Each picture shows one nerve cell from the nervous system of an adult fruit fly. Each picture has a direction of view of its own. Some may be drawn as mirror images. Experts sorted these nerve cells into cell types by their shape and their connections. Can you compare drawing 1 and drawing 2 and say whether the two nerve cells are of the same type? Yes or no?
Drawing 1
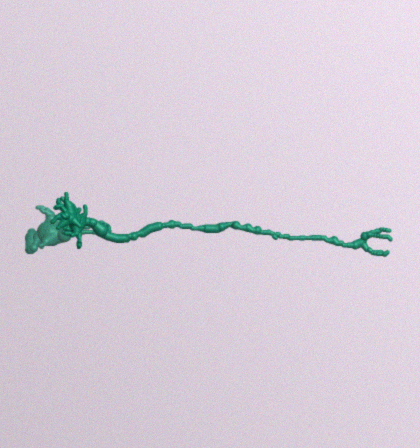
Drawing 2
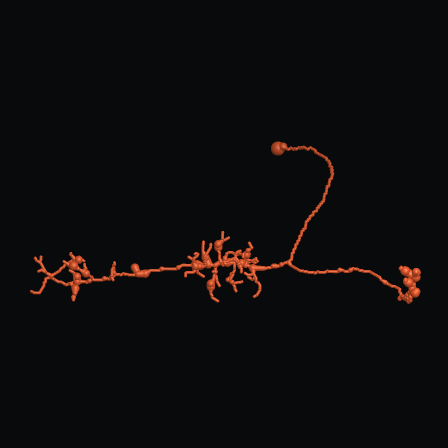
no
